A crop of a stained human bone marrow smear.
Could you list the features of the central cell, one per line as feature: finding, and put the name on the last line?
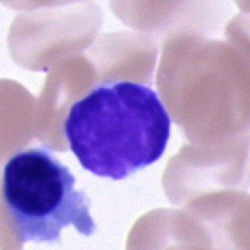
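Nucleus: takes up nearly the whole cell
Chromatin: fine-textured, a few paler streaks
Granules: none seen
Vacuoles: none seen either
Name: lymphocyte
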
